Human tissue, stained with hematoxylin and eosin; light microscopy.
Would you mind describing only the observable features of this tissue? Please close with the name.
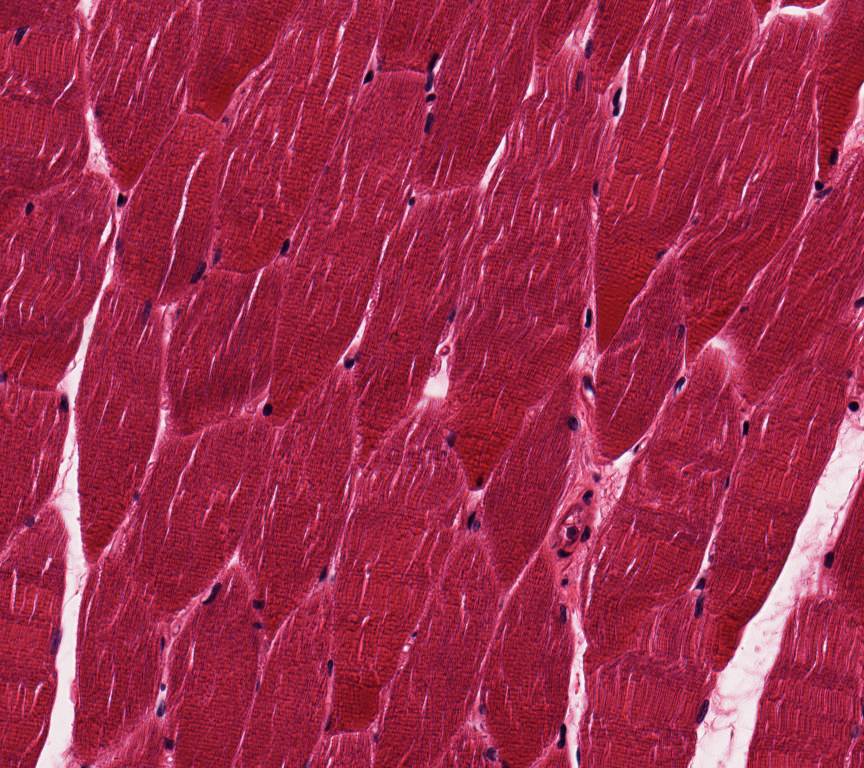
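First, the nuclei are small, dark and elongated, at the fibre edges. Second, fibre cytoplasm stains deep red with eosin. Third, no fat cells appear anywhere. Fourth, white empty clefts separate some fibres, widest along the left side and lower right. This tissue is skeletal muscle.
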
